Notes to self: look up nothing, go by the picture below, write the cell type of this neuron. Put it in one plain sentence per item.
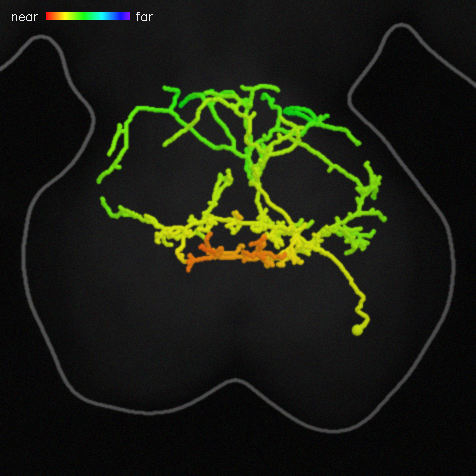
The cell type is TN1a_g.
